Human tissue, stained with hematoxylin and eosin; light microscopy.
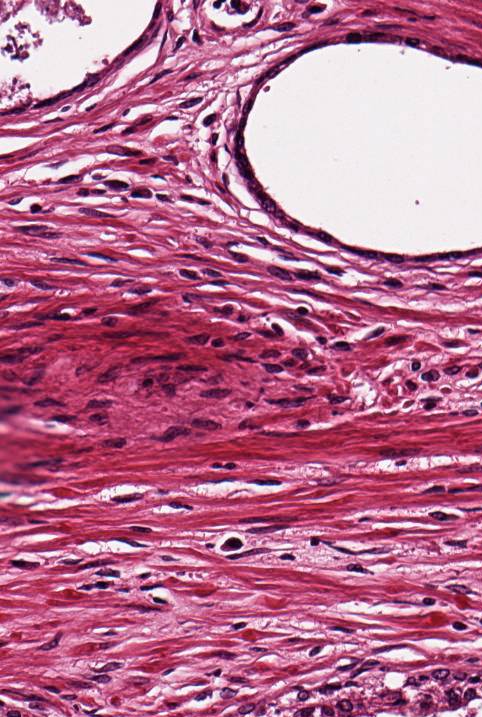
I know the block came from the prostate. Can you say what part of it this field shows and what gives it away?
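This is fibromuscular stroma. Spindle cells form bundles running mainly horizontally across the middle and lower parts, with dark elongated nuclei parallel to the deep pink fibres.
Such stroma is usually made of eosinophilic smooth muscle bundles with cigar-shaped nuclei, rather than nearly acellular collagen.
A large rounded space at upper right is lined by a single thin layer of flattened cells.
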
